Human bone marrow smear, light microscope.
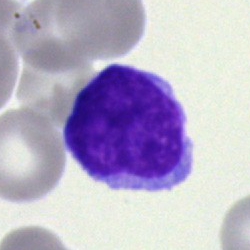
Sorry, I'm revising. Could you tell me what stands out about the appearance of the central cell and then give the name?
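Chromatin dense, dark purple, coarse and clumped. Cytoplasm scant; pale blue rim, mainly along lower edge. No cytoplasmic vacuoles. Outline slightly irregular, margin ragged at lower right. Cell: lymphocyte.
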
